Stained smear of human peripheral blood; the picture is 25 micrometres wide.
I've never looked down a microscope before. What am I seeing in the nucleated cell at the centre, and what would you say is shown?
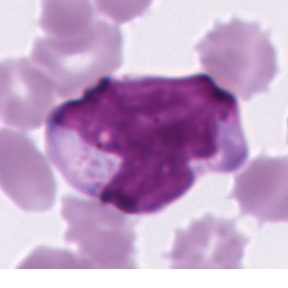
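Deep purple chromatin stains the whole nucleus, which fills about 70% of a cell measuring about 18 by 13 micrometres. Visible cytoplasm lies mainly at the left and right ends of the cell and is pale lilac-grey, much lighter than the nucleus. In the lower left part, the cytoplasm has a fine, lacy, mottled texture. This is a large granular lymphocyte.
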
